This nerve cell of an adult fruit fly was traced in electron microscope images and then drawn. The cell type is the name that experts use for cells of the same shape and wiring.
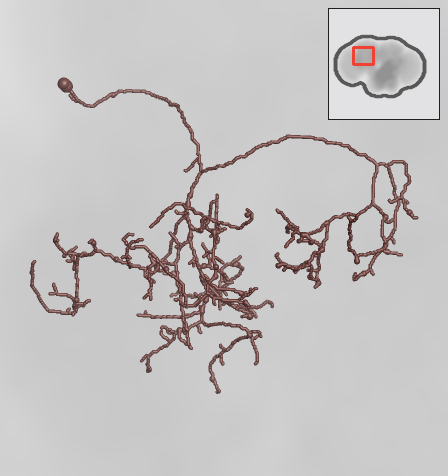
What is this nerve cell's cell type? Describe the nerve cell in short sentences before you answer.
The cell body can be seen at the upper left of the picture. Dozens of branch ends can be seen. Its broad class is central-brain intrinsic neuron. Its cell type is AVLP051.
